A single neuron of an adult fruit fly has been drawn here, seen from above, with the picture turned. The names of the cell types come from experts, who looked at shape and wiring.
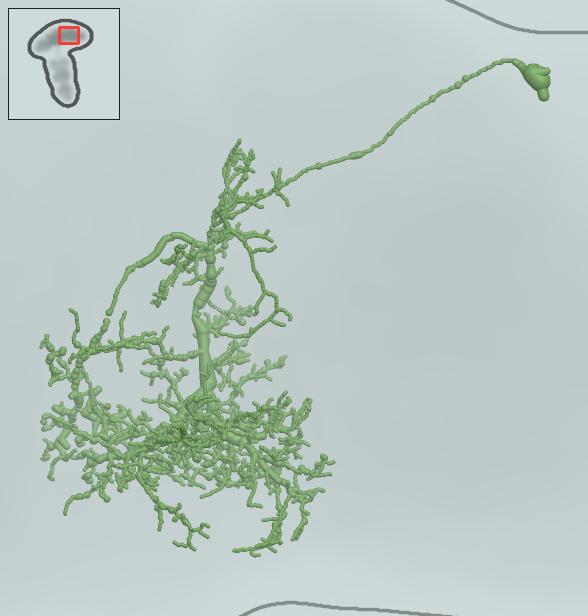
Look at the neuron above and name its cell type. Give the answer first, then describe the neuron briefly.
It is of cell type PLP029. This is a central-brain intrinsic neuron. The cell body is at the upper right of the picture. More than a hundred branch ends can be seen.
